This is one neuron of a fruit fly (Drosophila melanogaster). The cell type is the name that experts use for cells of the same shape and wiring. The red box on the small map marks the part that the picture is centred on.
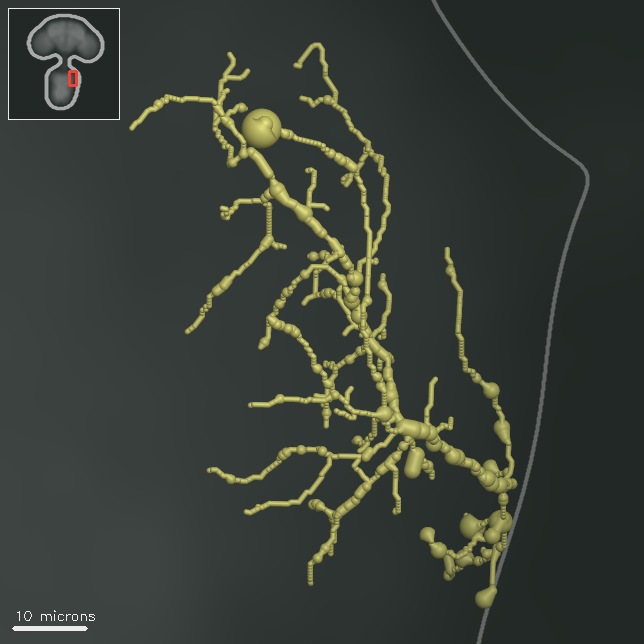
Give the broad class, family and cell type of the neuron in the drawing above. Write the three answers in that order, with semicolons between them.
nerve-cord intrinsic neuron; hemilineage 19A; IN19A102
